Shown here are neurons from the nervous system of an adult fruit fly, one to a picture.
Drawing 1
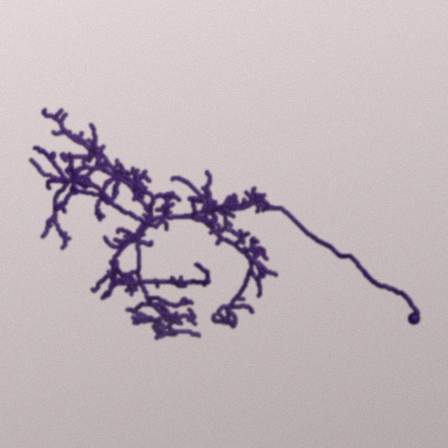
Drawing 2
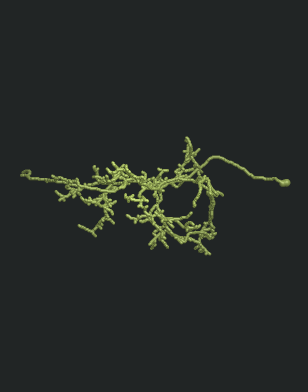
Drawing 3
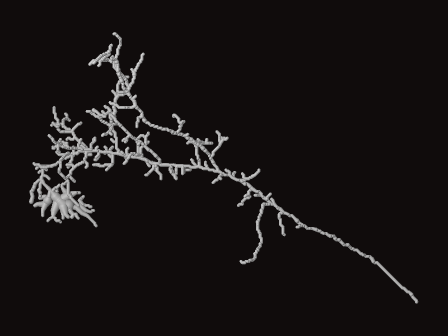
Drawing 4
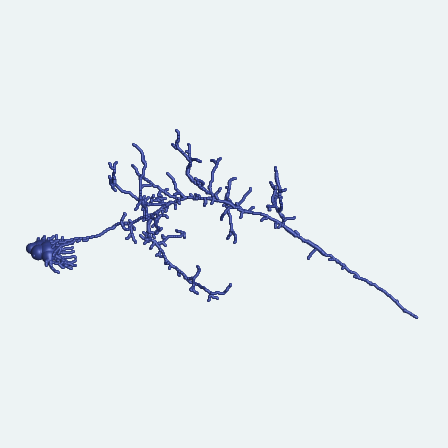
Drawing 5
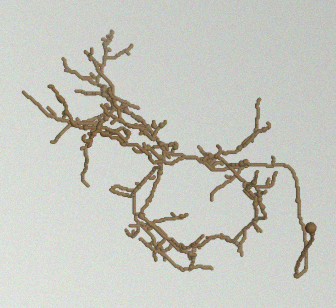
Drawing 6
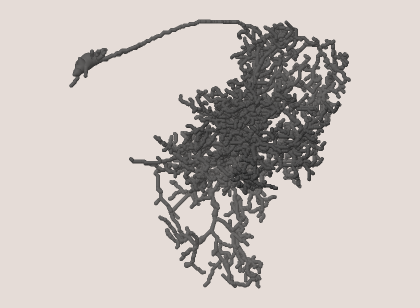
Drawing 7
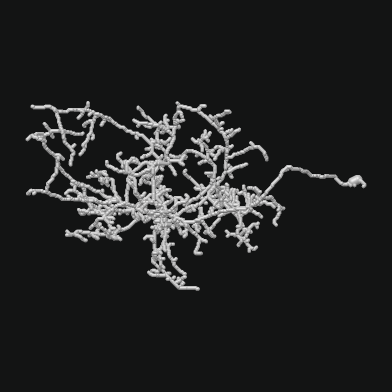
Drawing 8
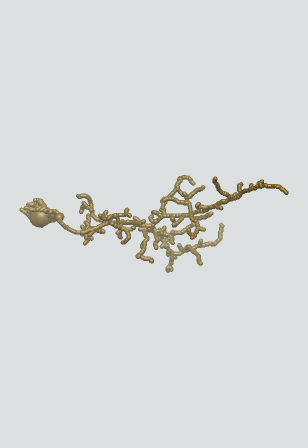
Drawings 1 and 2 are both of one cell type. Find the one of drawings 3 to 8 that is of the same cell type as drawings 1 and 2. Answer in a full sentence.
Drawing 5 is of the same cell type.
